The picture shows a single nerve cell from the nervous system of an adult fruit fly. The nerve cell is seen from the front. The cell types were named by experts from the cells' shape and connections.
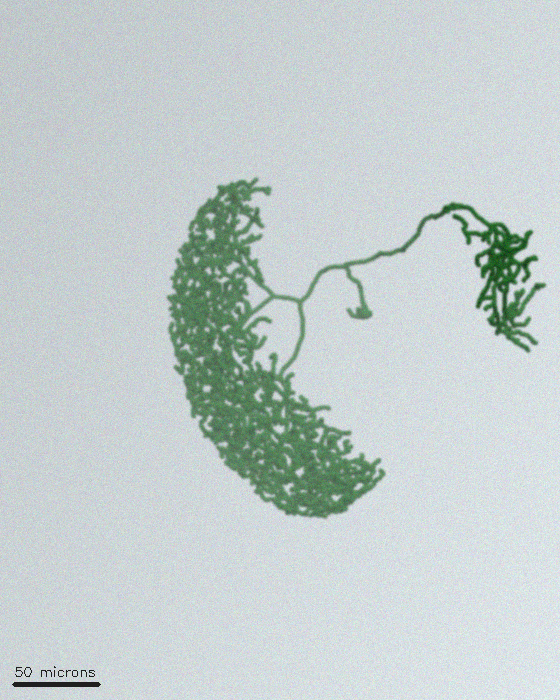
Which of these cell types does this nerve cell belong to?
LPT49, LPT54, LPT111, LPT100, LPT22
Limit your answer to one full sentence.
The cell type LPT22 is the type of this nerve cell.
